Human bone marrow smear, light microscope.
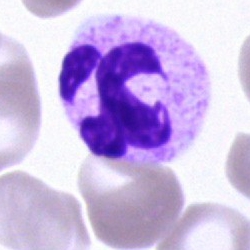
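Segmented neutrophil (middle cell). Outline: round and smooth. Chromatin: dense and dark purple. No vacuoles are seen in the cytoplasm.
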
